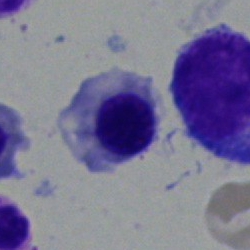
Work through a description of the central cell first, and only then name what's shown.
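The nucleus is placed off-centre, toward the right side of the cell. Its chromatin is dense and stains dark purple. Pale greyish-blue cytoplasm forms a rim that is widest on the left side of the nucleus. This cell is an erythroblast.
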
